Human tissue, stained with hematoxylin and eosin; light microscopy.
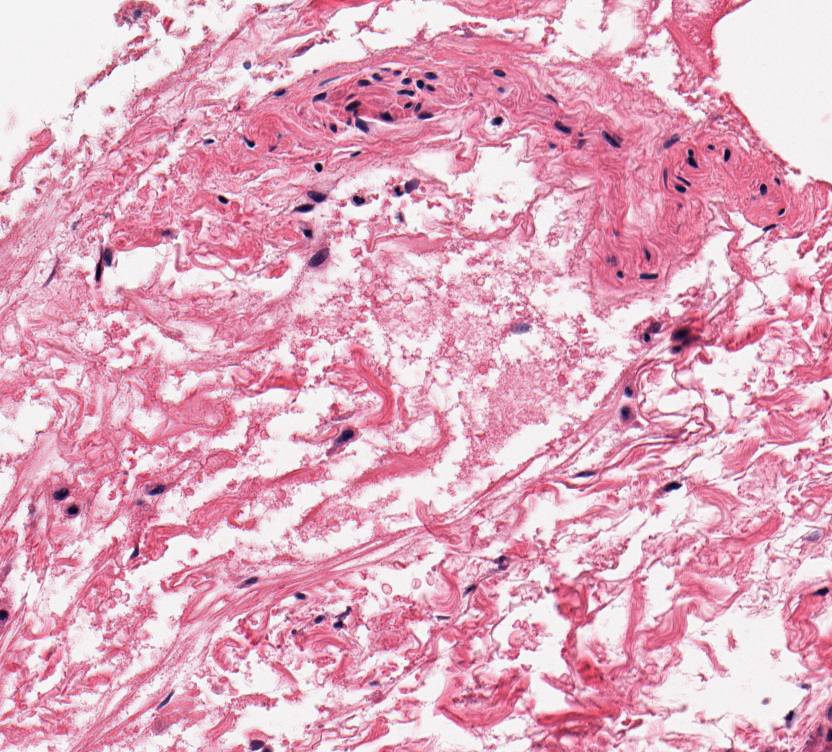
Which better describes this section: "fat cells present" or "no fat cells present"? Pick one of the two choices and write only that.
No fat cells present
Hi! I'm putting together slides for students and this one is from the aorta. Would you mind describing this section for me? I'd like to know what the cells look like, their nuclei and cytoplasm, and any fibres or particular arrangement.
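Look at the whole field: it is loose connective tissue, pink collagen bundles separated by many clear spaces. See how the collagen fibres are wavy and run in many different directions. Cells are sparse, just scattered dark spindle-shaped nuclei among the fibres. Across the top, a denser band of collagen holds a small cluster of elongated nuclei.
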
